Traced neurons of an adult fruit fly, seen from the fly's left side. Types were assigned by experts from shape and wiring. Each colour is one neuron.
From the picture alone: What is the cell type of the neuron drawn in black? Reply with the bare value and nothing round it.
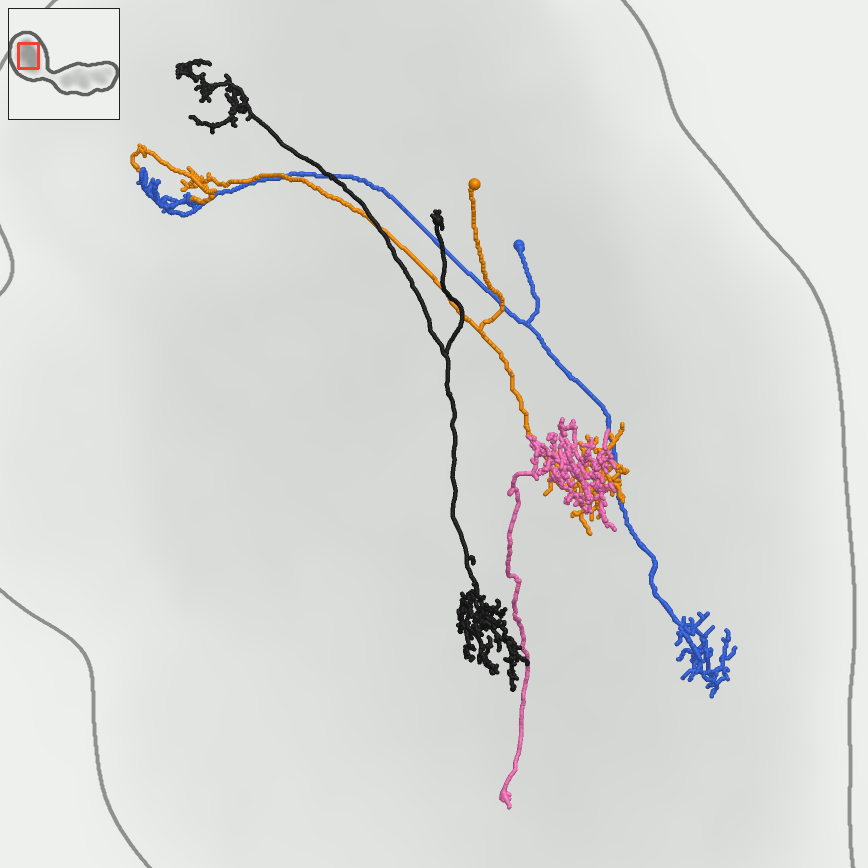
LC10d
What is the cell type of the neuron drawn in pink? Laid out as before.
Li22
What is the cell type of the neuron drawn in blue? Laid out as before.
LC10a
